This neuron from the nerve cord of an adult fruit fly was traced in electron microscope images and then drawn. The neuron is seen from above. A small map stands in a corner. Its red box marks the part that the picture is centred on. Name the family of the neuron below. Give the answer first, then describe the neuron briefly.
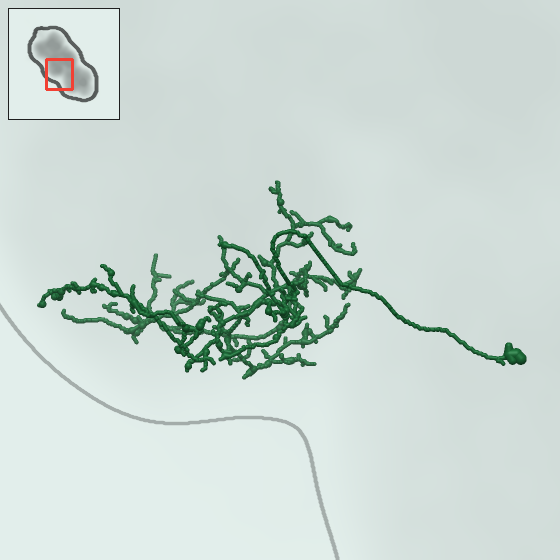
The family is hemilineage 01B. It is a nerve-cord intrinsic neuron. The picture shows dozens of branch ends. As drawn here it is wider than it is tall.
